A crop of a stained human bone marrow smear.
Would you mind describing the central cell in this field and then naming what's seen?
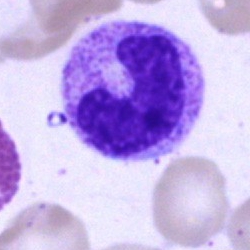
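Pale lilac cytoplasm, filled with fine purple granules, surrounds a deeply indented nucleus whose notch opens toward the upper left. Within that notch the cytoplasm is paler and less granular. The cell is a band neutrophil.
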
